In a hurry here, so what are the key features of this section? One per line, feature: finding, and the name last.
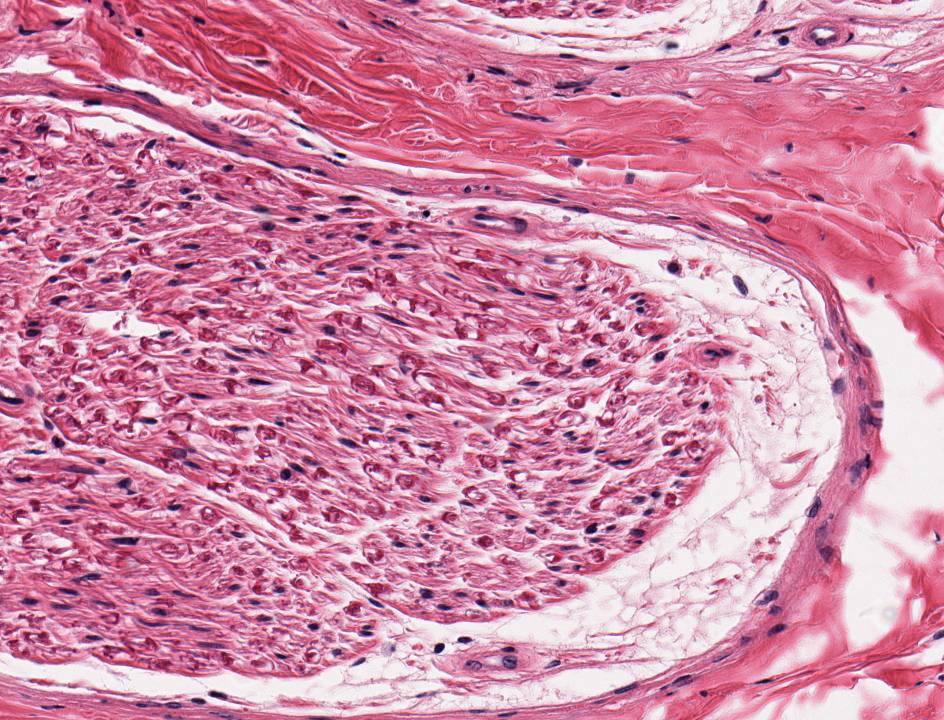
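Fascicle: large, oval, filling left and centre.
Fibres: mostly cut across or obliquely; small pink axons, each ringed by pale halo.
Nuclei: small, dark, elongated, scattered evenly among fibres.
Perineurium: thin, flattened cells with slender elongated nuclei, encircling fascicle.
Name: tibial nerve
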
